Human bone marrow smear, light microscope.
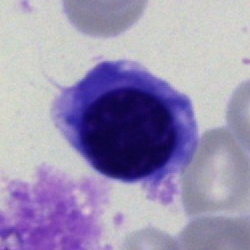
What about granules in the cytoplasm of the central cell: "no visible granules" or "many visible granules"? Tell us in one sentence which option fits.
The cytoplasm of the cell shows no visible granules.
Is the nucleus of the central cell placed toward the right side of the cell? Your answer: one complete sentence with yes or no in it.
Yes, to the left of the nucleus lies most of the cytoplasm.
